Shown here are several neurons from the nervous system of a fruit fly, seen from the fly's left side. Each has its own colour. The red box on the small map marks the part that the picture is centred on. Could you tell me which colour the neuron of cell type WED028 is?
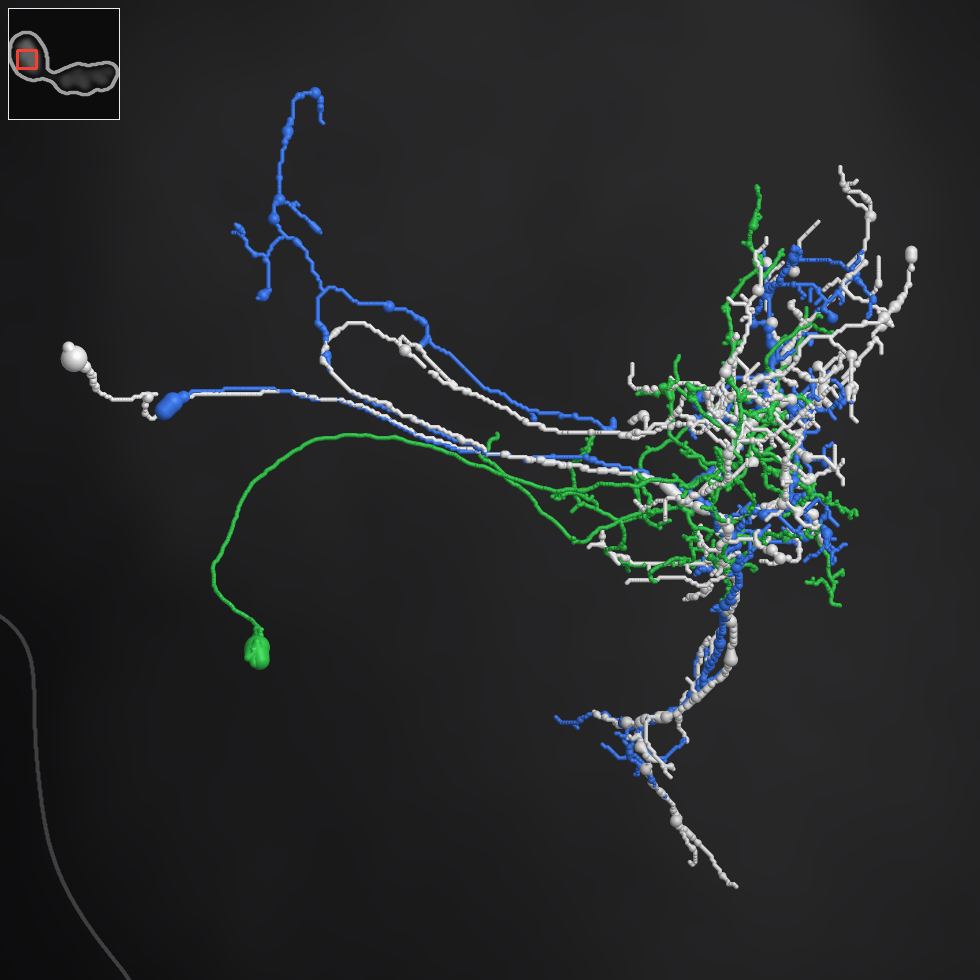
green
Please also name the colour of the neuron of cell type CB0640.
white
